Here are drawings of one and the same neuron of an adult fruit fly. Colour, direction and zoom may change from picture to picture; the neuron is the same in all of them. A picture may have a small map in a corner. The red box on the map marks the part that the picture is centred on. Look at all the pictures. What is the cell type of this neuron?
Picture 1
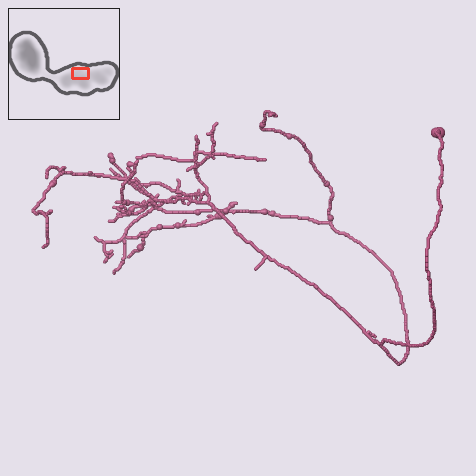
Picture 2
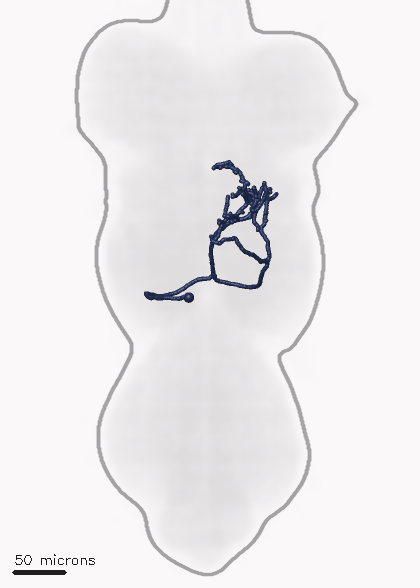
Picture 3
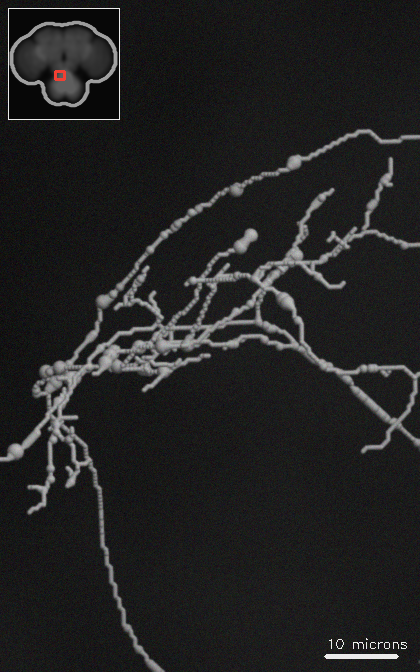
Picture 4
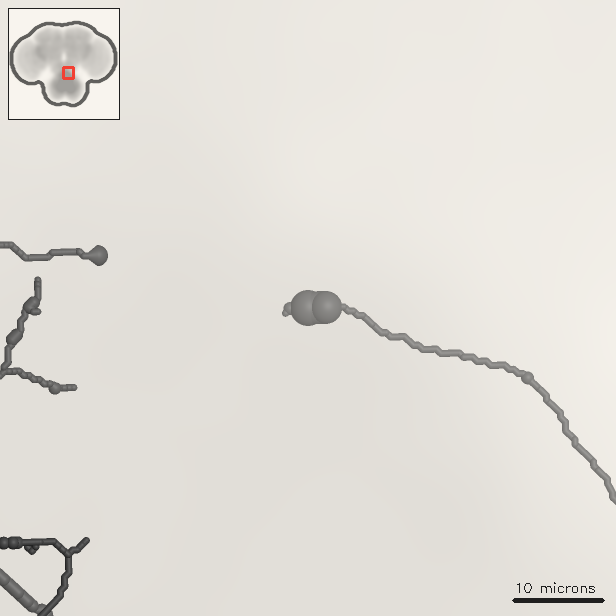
IN19B103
